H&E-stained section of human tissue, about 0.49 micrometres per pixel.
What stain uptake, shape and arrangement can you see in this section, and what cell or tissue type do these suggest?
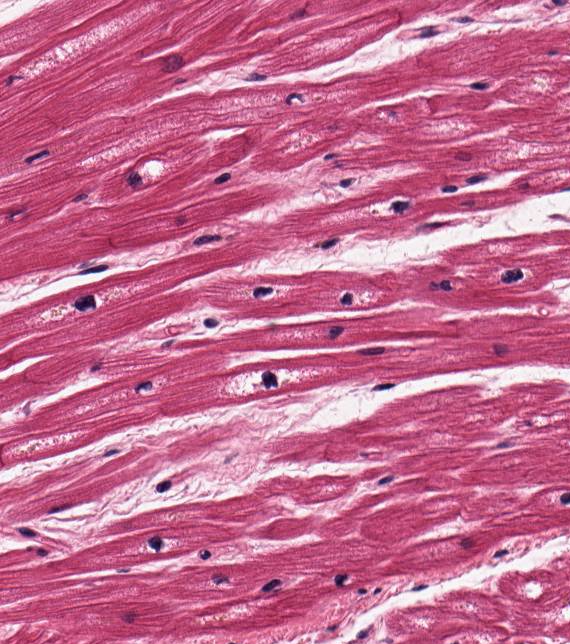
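Some fibres branch and merge with neighbours, not forming separate cylinders. Their deep pink cytoplasm shows fine lengthwise streaking. Many nuclei have a pale, finely granular zone at each end. Scant, thin strands of pale loose connective tissue separate them. This is atrial appendage of the heart.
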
